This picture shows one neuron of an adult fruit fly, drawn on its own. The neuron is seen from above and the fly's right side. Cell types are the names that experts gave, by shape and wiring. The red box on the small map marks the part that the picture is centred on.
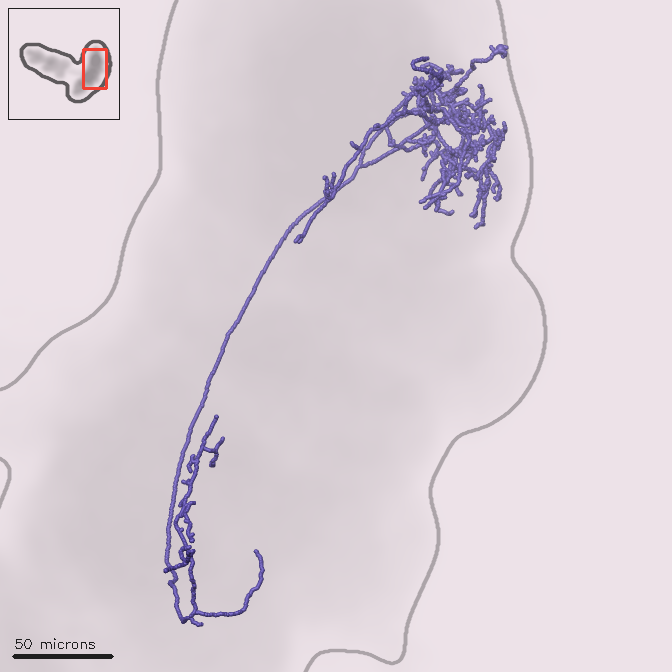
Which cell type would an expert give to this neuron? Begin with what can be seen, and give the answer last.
It is in the brain and does not reach the nerve cord. By the scale bar it is about 300 microns tall in this view. The picture shows dozens of branch ends. Its broad class is central-brain intrinsic neuron. It is of cell type AVLP219_b.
